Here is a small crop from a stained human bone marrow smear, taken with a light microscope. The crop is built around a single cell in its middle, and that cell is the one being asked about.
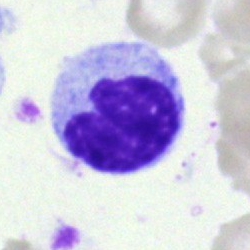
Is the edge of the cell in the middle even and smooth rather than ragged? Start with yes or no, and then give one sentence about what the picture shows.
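Yes. The cell has a smooth, round outline.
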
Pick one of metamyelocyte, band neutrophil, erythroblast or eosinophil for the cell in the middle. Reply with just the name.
metamyelocyte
